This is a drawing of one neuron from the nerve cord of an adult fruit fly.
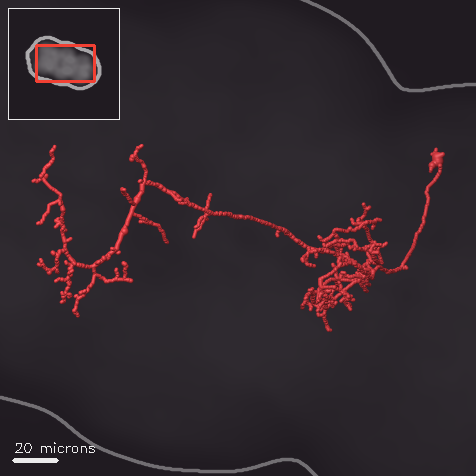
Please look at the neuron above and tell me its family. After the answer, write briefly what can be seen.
The family is hemilineage 09A. Its broad class is nerve-cord intrinsic neuron. From left to right in the picture it spans about 200 microns. Dozens of branch ends can be seen.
